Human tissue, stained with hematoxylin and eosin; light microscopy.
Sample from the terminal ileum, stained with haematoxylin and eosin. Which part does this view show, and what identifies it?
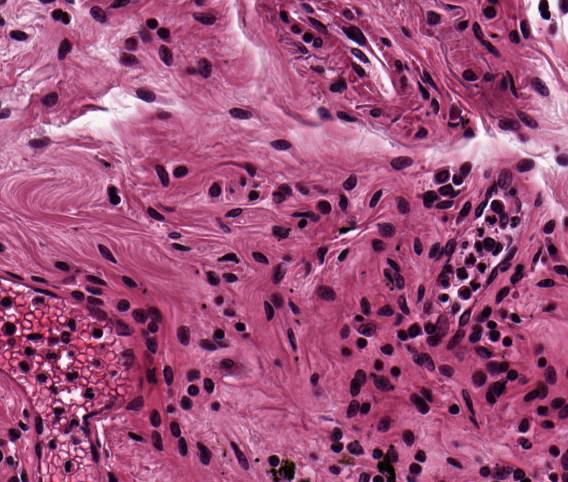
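Dense connective tissue, I think. Pink collagenous stroma fills the field, and on the left its bundles run in wavy, swirling curves.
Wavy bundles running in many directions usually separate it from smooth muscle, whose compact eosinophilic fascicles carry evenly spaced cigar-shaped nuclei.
The scattered dark nuclei between the fibres crowd more in the right half than in the left. A cluster of closely packed red blood cells lies in the lower left corner.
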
